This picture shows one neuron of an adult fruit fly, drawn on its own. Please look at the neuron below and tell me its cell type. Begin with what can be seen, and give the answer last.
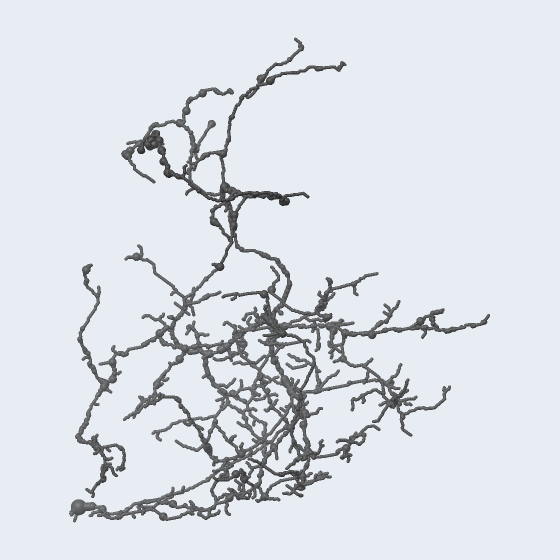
The cell body can be seen at the lower left of the picture. The picture shows more than a hundred branch ends. Its broad class is nerve-cord intrinsic neuron. The cell type is IN04B080.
